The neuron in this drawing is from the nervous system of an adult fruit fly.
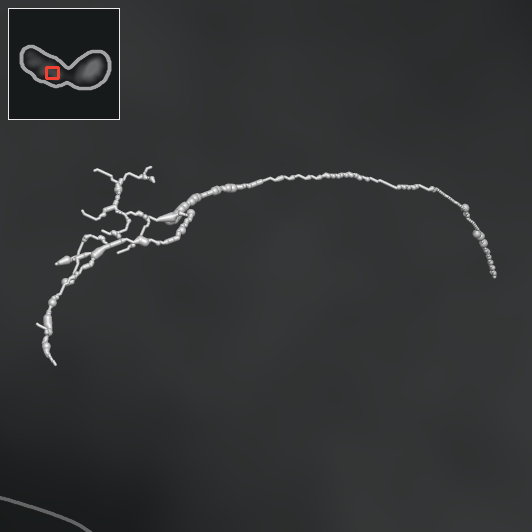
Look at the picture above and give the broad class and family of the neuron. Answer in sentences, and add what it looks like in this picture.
Its broad class is sensory neuron entering the nerve cord. Its family is called class mechanosensory tactile. As drawn here it is wider than it is tall.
